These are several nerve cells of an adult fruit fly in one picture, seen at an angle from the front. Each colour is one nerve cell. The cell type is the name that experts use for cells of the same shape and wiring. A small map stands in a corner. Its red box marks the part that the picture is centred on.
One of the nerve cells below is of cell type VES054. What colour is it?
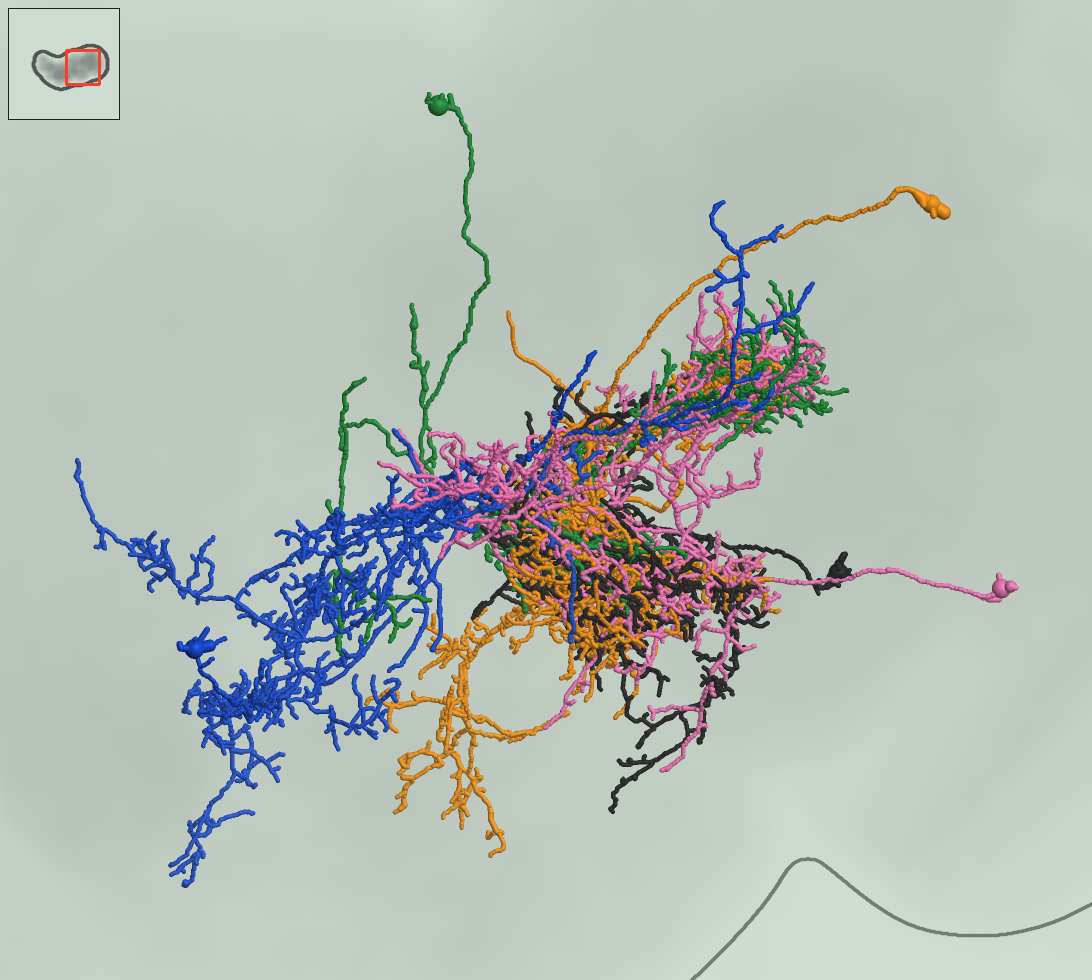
green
